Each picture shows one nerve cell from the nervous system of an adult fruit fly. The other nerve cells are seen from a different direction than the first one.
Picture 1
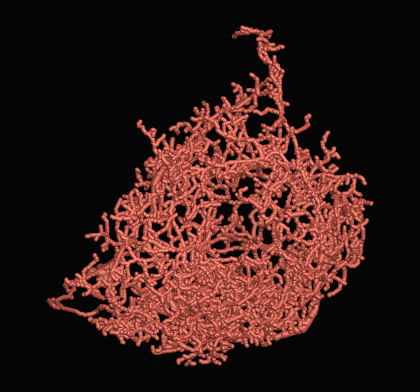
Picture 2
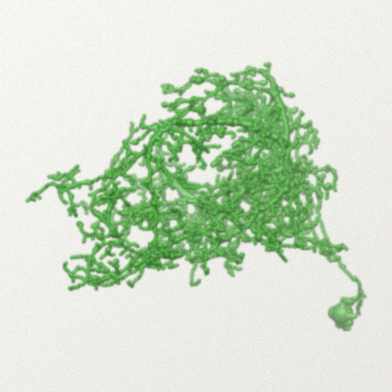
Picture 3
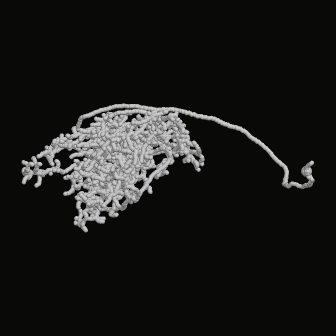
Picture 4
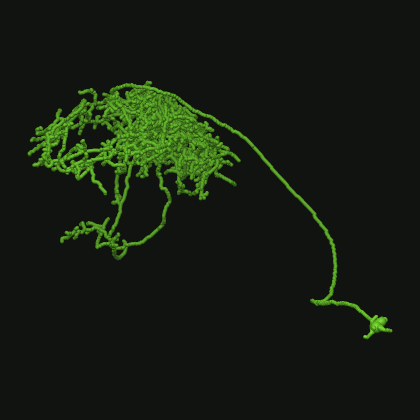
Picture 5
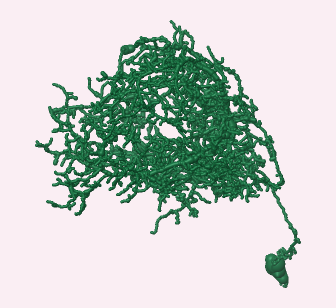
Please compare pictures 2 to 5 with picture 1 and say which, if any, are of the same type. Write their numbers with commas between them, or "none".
2, 5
